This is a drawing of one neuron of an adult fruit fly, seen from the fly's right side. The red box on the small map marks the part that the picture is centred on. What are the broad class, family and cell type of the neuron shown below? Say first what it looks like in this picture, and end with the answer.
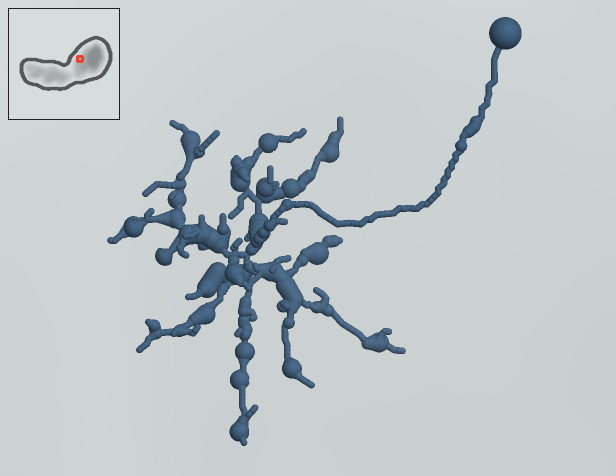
The cell body can be seen at the upper right of the picture. Dozens of branch ends can be seen. This is an optic-lobe intrinsic neuron. Its family is Dm. The cell type is Dm15.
